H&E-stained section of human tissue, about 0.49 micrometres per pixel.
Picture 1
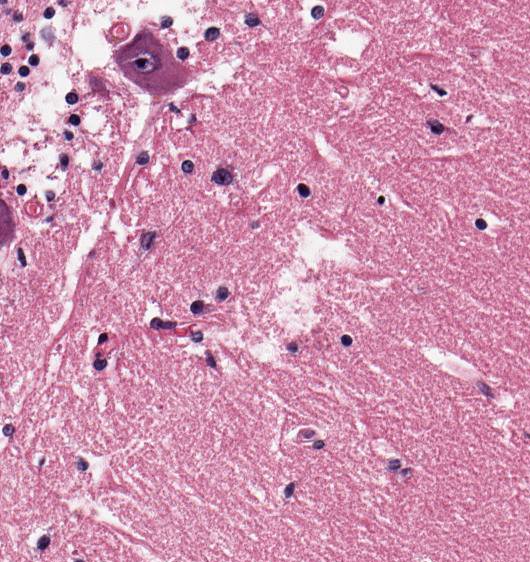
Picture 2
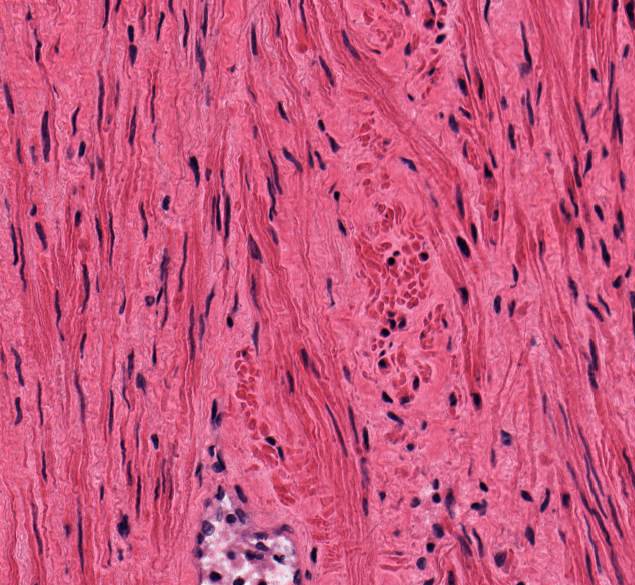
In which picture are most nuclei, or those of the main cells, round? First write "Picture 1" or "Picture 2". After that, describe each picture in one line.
Picture 1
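What picture 1 shows: The scattered glial nuclei are small, round and darkly stained, with little visible cytoplasm.
What picture 2 shows: The scattered nuclei are dark, elongated and spindle-shaped, lying parallel to the fibres.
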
